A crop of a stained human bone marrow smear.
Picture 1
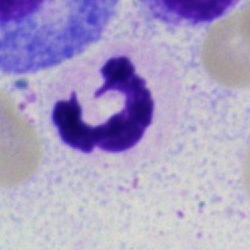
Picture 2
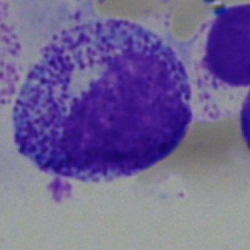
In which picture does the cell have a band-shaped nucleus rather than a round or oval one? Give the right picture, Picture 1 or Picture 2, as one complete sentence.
A curved band nucleus without separate lobes belongs to the cell in Picture 1.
